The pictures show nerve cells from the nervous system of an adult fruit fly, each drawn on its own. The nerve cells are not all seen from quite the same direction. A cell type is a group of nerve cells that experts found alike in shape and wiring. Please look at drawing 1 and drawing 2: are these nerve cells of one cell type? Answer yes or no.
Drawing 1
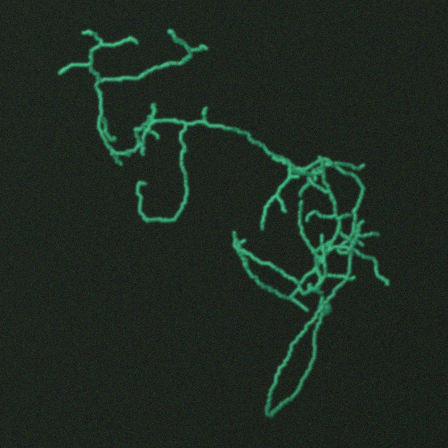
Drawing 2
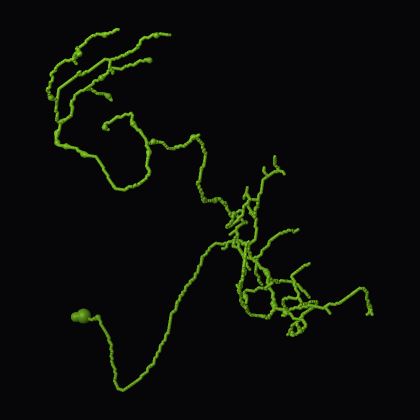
yes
